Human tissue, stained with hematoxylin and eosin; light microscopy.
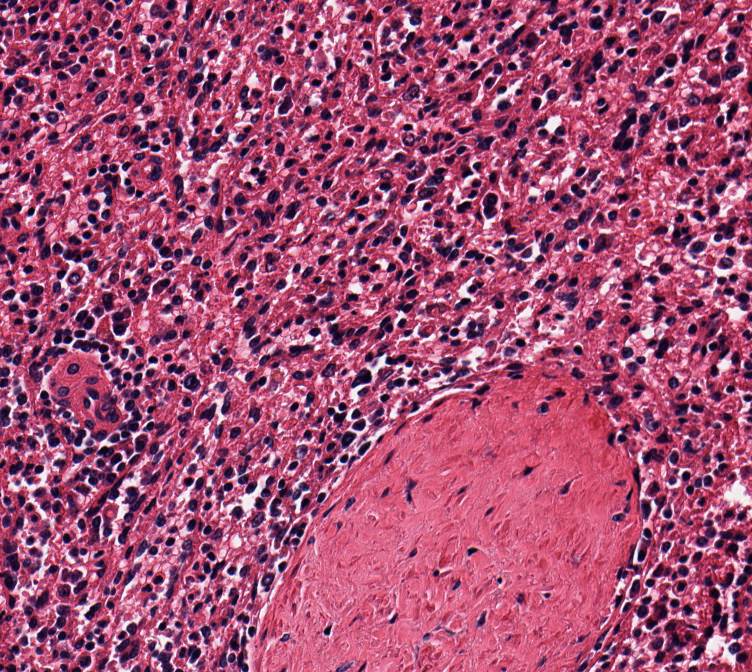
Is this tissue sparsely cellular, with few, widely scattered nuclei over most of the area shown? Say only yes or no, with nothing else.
No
